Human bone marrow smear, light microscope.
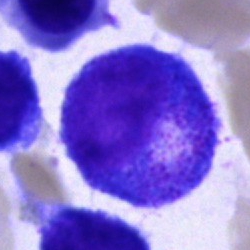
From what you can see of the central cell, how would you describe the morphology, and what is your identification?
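Everything stains a deep blue-violet, and I see no clearly separate pale rim of cytoplasm. Toward the lower right lies a paler, less densely stained zone, where the fine purple granules mainly gather. They look small and dot-like, not coarse. So: a promyelocyte.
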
